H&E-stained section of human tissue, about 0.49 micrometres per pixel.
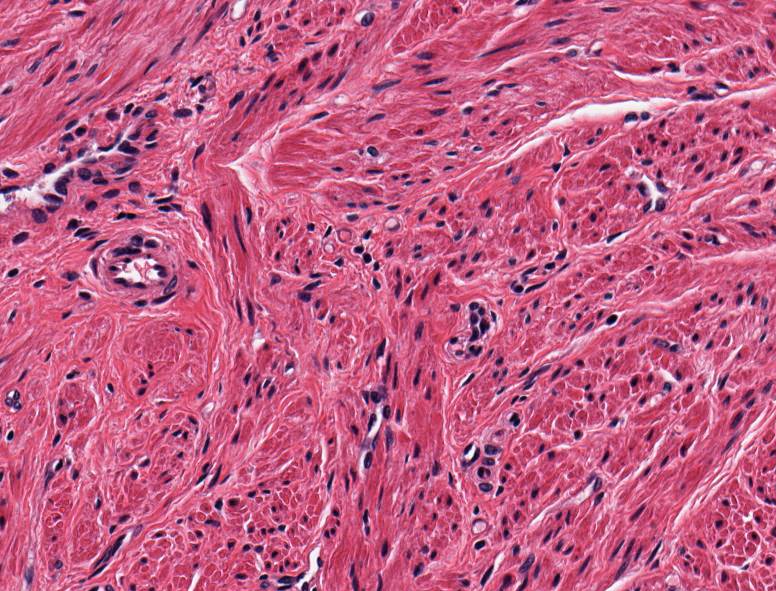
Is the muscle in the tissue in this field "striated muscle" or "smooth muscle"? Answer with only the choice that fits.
Smooth muscle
